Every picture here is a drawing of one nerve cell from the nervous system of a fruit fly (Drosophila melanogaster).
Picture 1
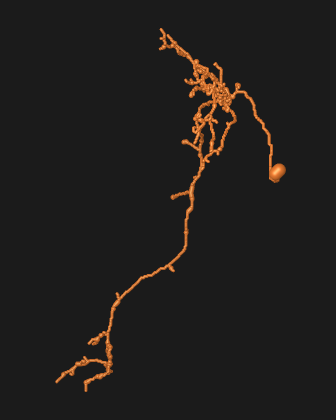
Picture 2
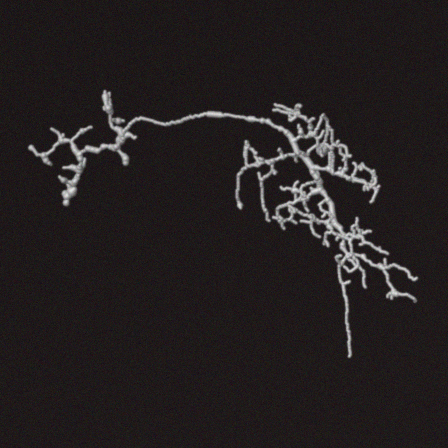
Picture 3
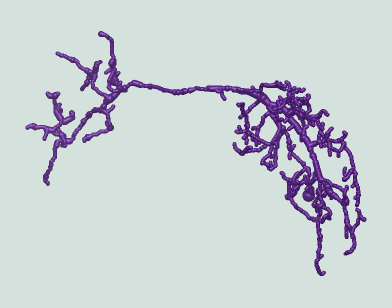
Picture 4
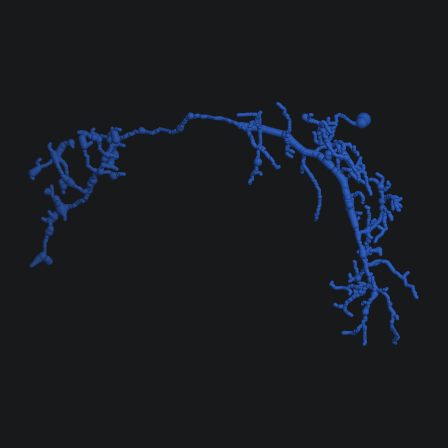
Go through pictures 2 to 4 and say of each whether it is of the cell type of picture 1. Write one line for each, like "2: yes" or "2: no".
2: no
3: no
4: no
